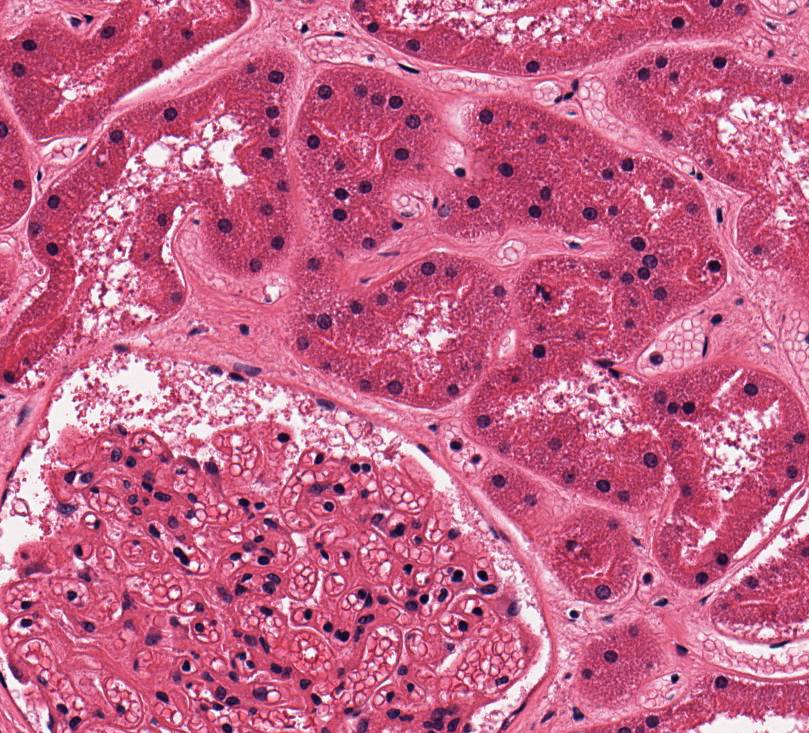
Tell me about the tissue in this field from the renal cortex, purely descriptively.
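The nest cells are large and polygonal, with abundant finely granular, deeply eosinophilic cytoplasm. Several nests have irregular central clefts with loose, pale, granular, vacuolated material. A white crescent-shaped gap splits the bubbly lower-left compartment from its fibrous rim.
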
